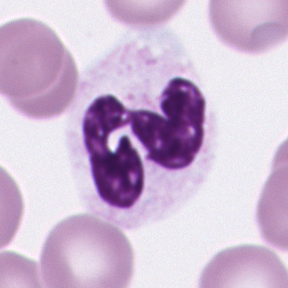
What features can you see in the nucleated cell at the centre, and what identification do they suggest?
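Checking the nucleus first: it is divided into separate lobes joined by narrow links, and it sits near the centre of the cell. Next, the chromatin is dark purple and coarsely clumped. Last, the cytoplasm holds fine, faint pinkish-violet granules. The verdict: a segmented neutrophil.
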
